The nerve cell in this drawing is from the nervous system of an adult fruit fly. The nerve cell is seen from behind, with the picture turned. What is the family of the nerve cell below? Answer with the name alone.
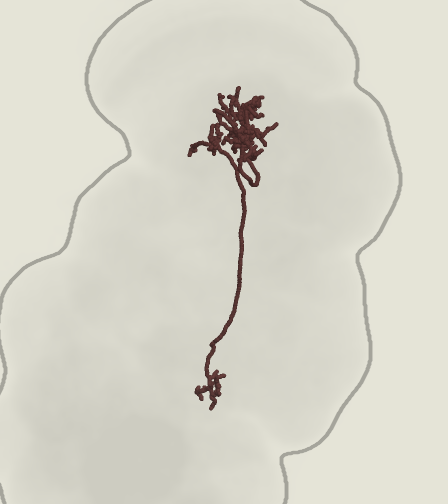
hemilineage VLPa2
